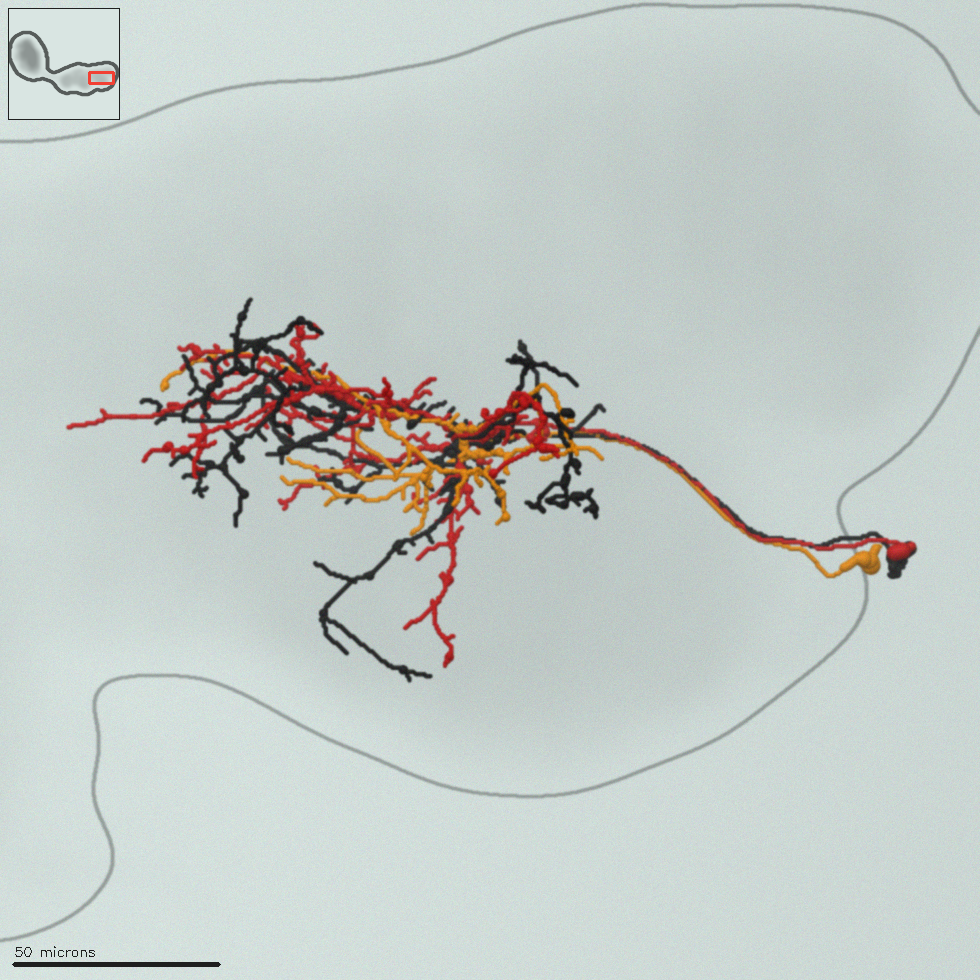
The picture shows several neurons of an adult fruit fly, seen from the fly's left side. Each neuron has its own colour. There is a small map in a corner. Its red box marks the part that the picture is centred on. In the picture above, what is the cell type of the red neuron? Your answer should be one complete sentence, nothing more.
It is to cell type IN04B110 that the neuron belongs.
